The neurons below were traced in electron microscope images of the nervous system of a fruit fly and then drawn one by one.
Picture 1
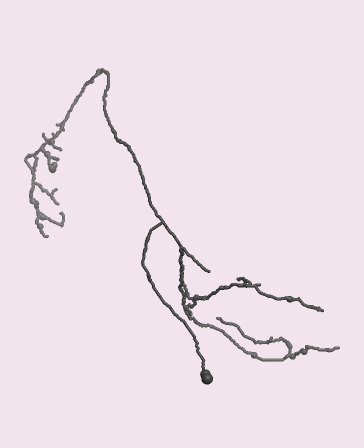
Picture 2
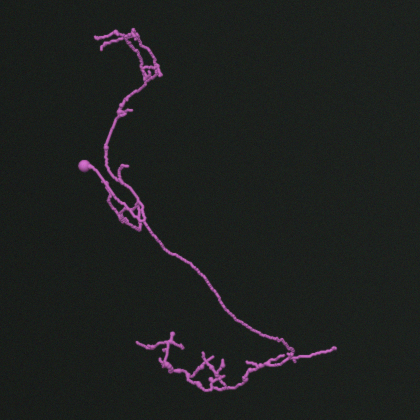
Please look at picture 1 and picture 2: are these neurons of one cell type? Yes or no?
yes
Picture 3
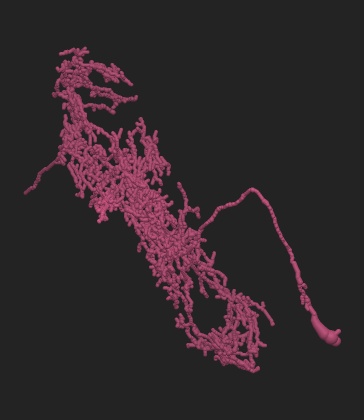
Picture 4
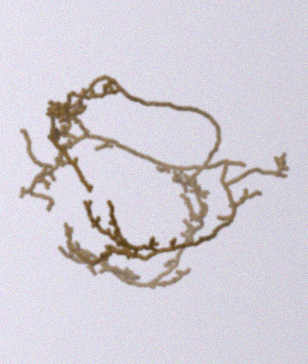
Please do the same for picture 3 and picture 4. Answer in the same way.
no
